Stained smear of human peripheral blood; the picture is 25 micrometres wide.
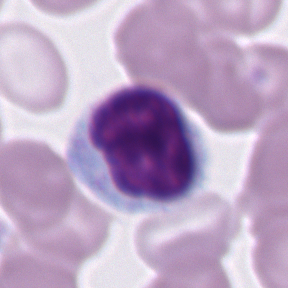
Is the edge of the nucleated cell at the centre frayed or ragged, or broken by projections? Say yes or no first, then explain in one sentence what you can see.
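No. The cell outline is round and smooth.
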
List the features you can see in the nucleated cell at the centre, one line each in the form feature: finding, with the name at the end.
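Position: nucleus off-centre, toward the right
Chromatin: dark purple, coarsely clumped
Cytoplasm: pale blue
Rim: widest on the left side
Diameter: cell about 12 micrometres
Proportion: nucleus about 70% of cell area
Name: typical lymphocyte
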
